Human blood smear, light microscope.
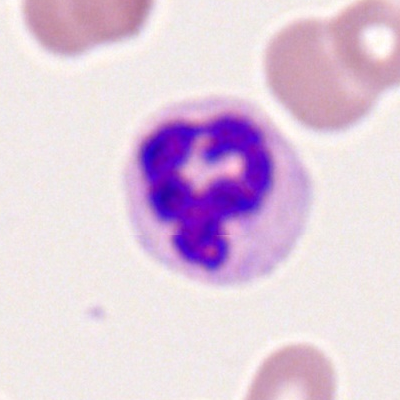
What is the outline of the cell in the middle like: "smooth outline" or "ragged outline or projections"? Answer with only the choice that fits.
Smooth outline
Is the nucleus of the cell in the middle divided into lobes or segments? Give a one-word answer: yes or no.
Yes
